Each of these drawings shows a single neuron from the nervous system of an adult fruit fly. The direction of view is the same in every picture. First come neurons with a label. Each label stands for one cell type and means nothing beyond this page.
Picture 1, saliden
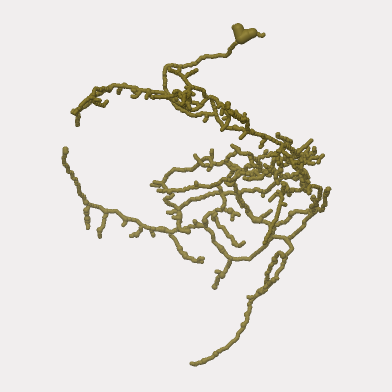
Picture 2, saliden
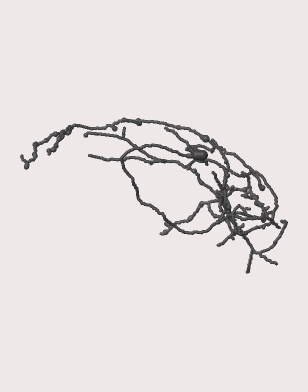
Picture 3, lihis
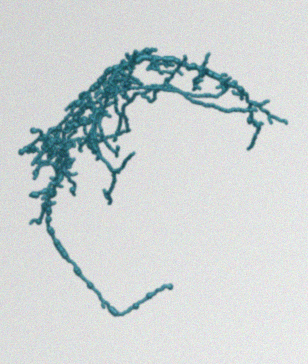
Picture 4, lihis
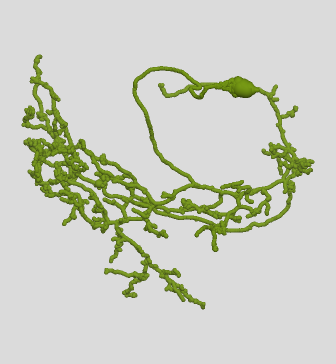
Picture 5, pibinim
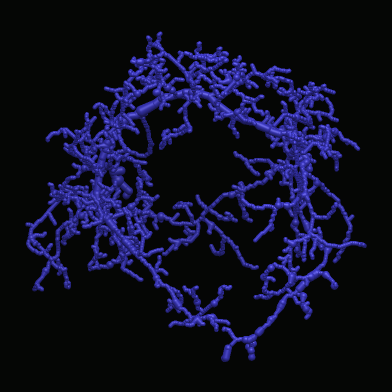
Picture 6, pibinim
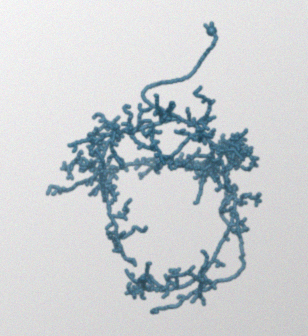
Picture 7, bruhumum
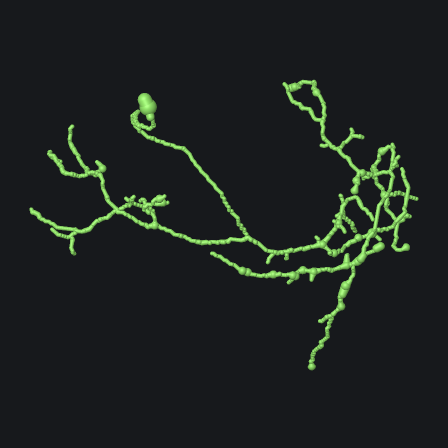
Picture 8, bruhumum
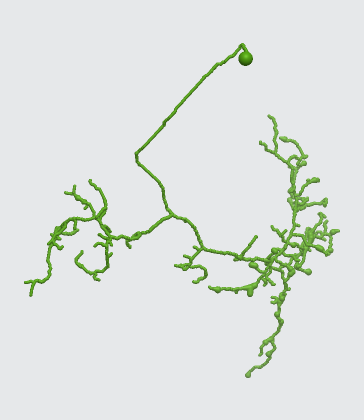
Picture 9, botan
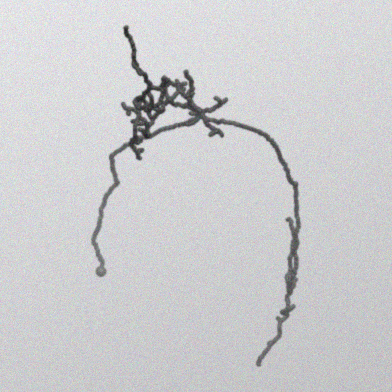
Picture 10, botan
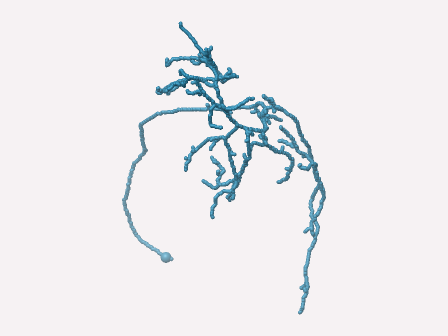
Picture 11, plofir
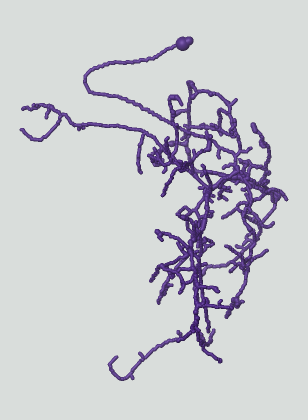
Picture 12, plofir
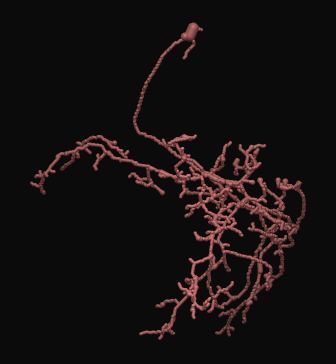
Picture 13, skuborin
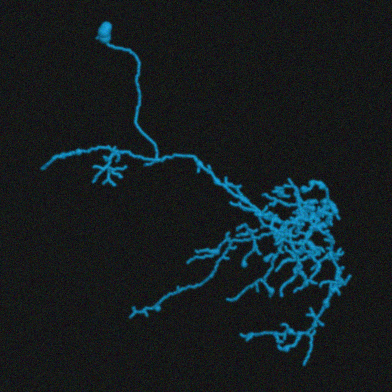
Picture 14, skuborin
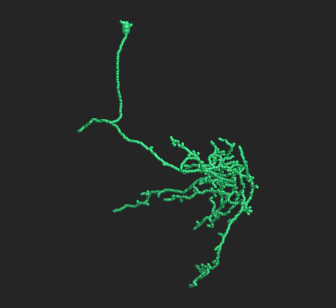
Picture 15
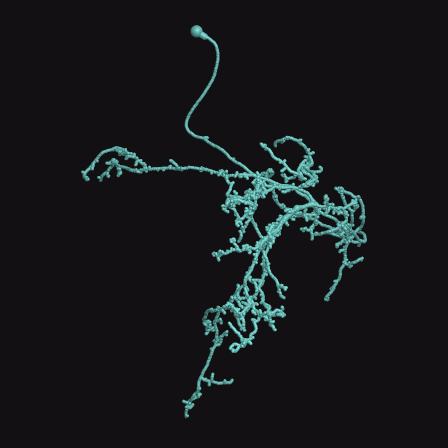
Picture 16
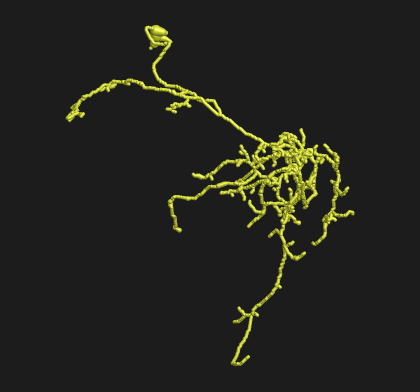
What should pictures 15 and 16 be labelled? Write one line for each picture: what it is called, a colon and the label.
15: plofir
16: skuborin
